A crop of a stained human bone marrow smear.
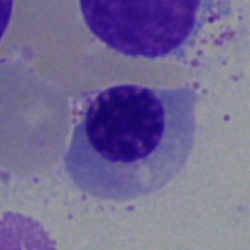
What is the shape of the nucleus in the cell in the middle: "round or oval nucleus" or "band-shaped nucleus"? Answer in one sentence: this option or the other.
This cell has a nucleus shaped as a single compact round or oval mass.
